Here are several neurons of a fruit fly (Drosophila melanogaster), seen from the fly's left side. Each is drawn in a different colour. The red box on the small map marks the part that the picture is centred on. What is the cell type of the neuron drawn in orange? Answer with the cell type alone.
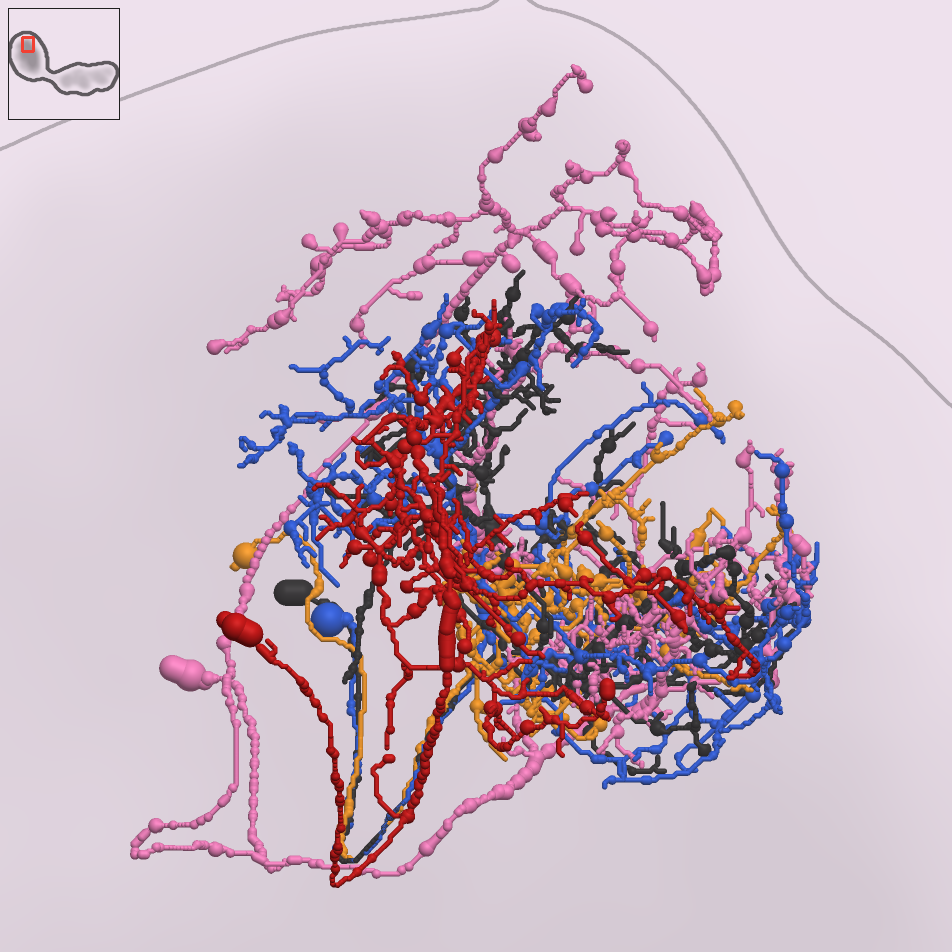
LHAV4g1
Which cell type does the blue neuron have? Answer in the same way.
LHCENT13_b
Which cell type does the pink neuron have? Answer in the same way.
LHAV3e3_b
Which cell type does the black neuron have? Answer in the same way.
LHAV4b4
